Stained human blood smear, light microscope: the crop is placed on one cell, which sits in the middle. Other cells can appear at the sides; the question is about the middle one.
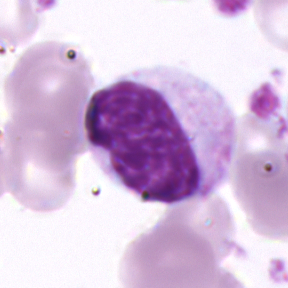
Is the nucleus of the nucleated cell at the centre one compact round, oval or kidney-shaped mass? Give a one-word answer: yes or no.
Yes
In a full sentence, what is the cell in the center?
The central cell shown in this smear crop is a metamyelocyte.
